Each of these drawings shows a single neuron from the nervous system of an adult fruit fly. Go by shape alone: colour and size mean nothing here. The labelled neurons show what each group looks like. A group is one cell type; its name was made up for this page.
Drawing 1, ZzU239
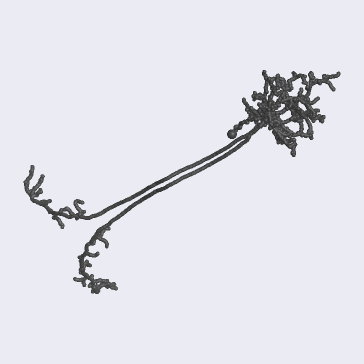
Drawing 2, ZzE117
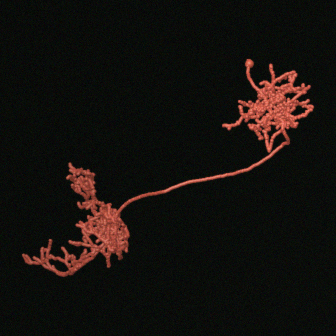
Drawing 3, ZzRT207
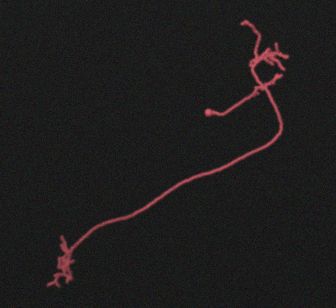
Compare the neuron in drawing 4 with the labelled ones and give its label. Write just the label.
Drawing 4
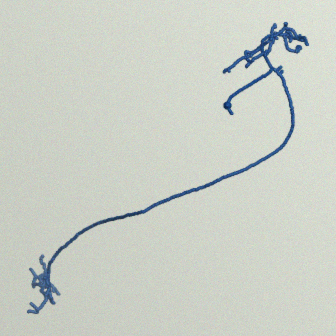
ZzRT207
